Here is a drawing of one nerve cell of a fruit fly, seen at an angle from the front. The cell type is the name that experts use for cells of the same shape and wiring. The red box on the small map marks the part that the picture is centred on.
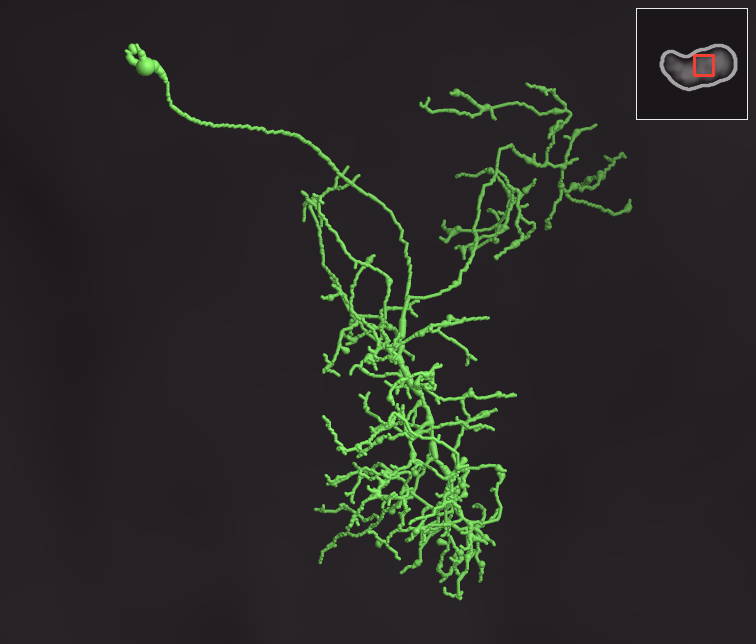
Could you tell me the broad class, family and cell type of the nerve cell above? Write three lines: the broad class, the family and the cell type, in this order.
central-brain intrinsic neuron
hemilineage LHl2_ventral
AVLP059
